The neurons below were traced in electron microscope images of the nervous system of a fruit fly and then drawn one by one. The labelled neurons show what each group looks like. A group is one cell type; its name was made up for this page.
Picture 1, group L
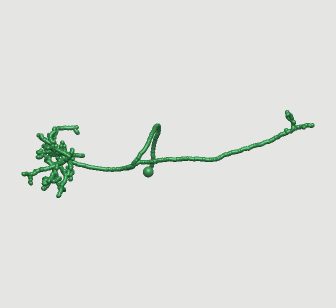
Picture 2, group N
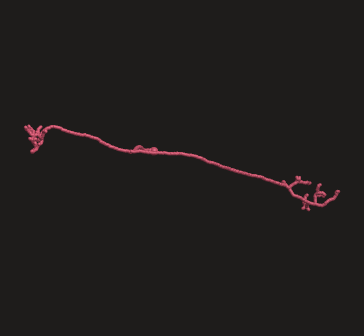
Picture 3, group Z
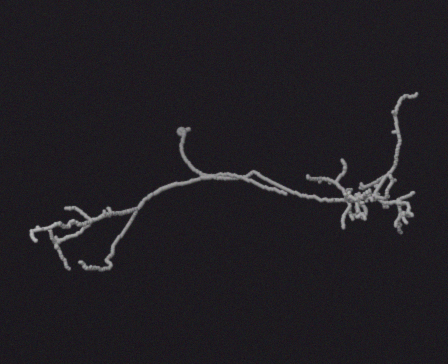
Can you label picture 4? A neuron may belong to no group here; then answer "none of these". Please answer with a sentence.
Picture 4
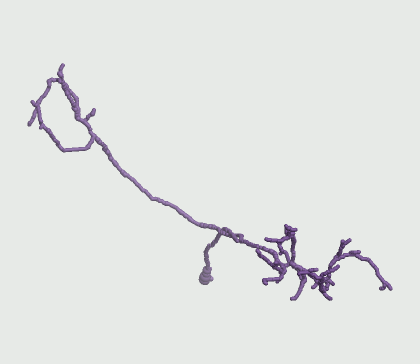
It belongs to group Z.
